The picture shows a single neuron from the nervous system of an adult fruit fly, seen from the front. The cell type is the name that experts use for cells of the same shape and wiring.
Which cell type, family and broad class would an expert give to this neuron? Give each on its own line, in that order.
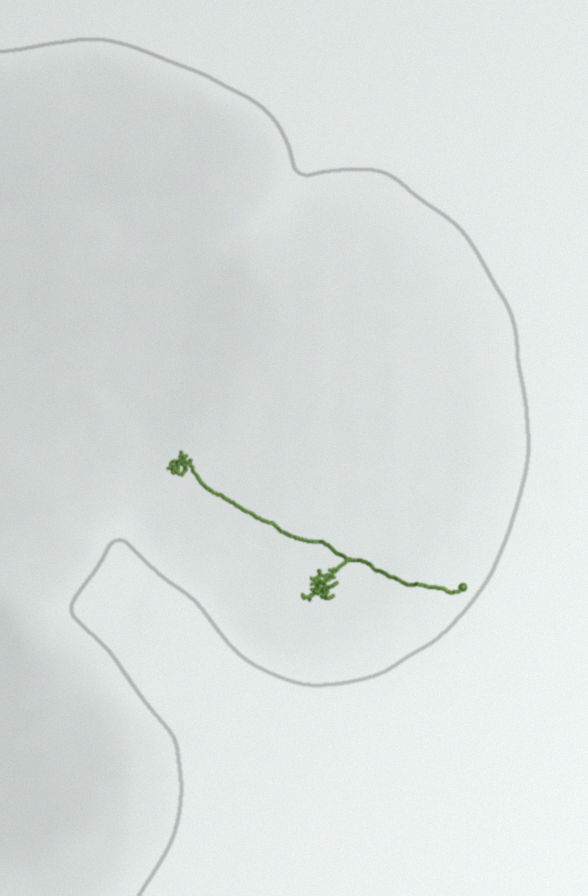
Tm34
Tm
optic-lobe intrinsic neuron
